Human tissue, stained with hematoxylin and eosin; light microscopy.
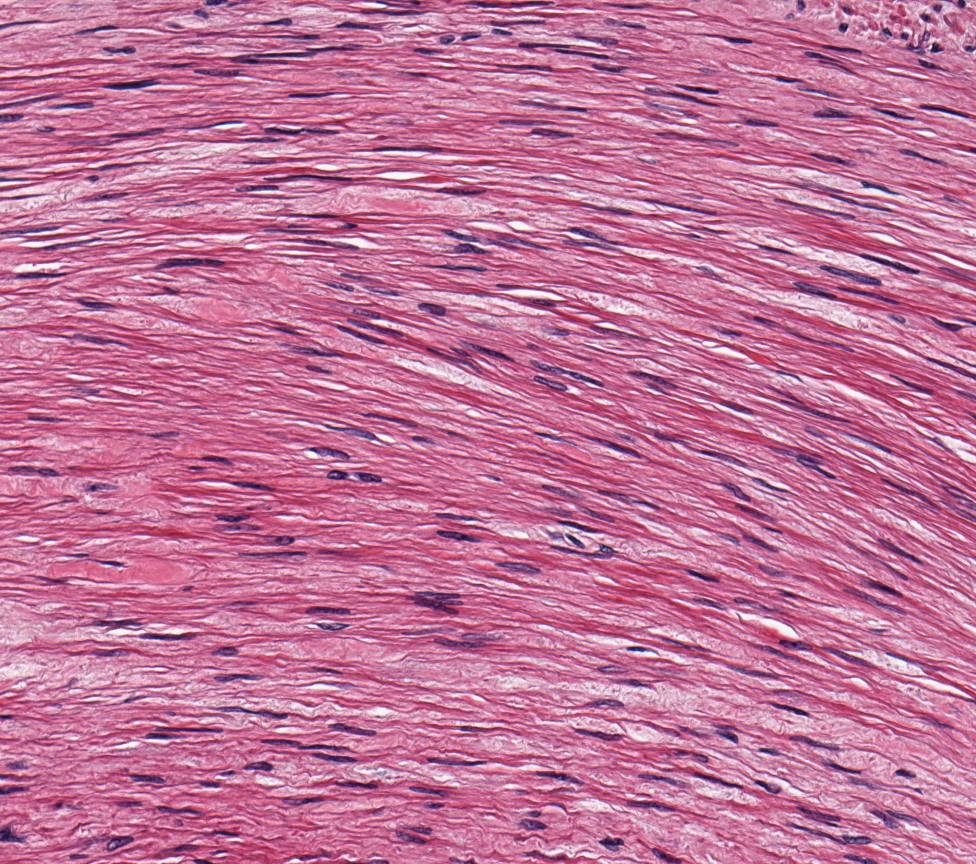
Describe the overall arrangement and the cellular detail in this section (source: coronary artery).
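Each fibre is deeply pink and finely wavy along its length. Thin, elongated, dark purple nuclei lie parallel to the fibres. Narrow white clefts separate the fibres, running in the same direction as them. No fat cells appear among the fibres.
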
